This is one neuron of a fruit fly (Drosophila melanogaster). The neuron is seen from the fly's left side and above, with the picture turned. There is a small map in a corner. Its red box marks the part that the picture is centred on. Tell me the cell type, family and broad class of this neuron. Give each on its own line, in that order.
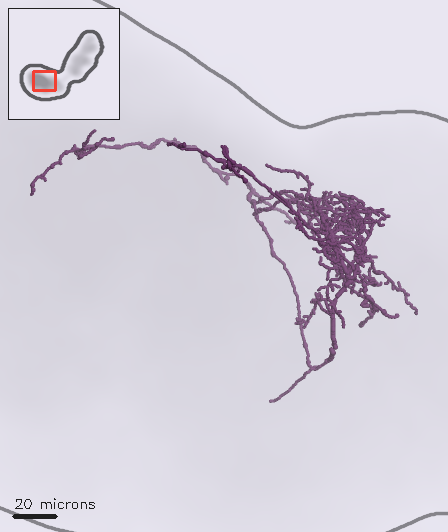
PLP071
hemilineage LALv1_ventral
central-brain intrinsic neuron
